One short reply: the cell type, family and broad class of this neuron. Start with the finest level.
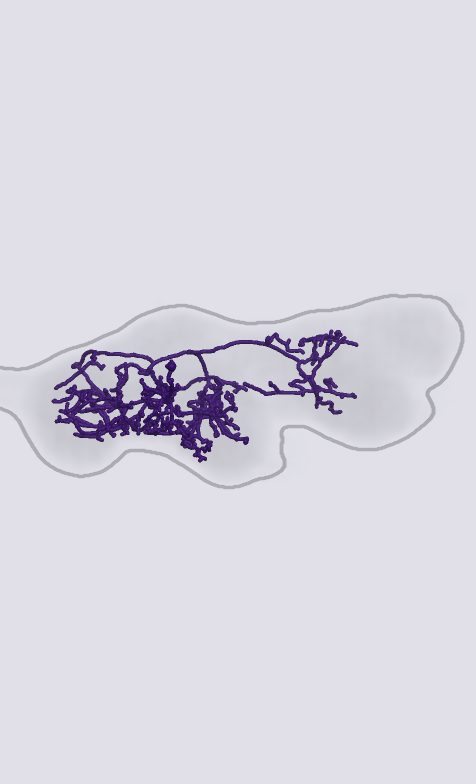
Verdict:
IN18B012; hemilineage 18B; nerve-cord intrinsic neuron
